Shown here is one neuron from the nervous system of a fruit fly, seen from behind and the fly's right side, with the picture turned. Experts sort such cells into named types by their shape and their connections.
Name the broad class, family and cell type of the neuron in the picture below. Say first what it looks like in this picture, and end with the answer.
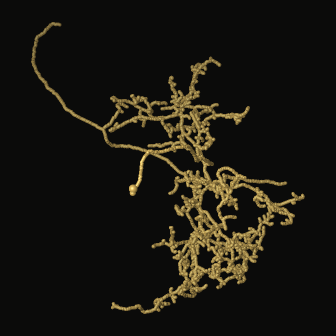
The cell body is in the middle of the picture. Dozens of branch ends can be seen. It is a central-brain intrinsic neuron. Its family is hemilineage VLPl&p2_posterior. Its cell type is PVLP123.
